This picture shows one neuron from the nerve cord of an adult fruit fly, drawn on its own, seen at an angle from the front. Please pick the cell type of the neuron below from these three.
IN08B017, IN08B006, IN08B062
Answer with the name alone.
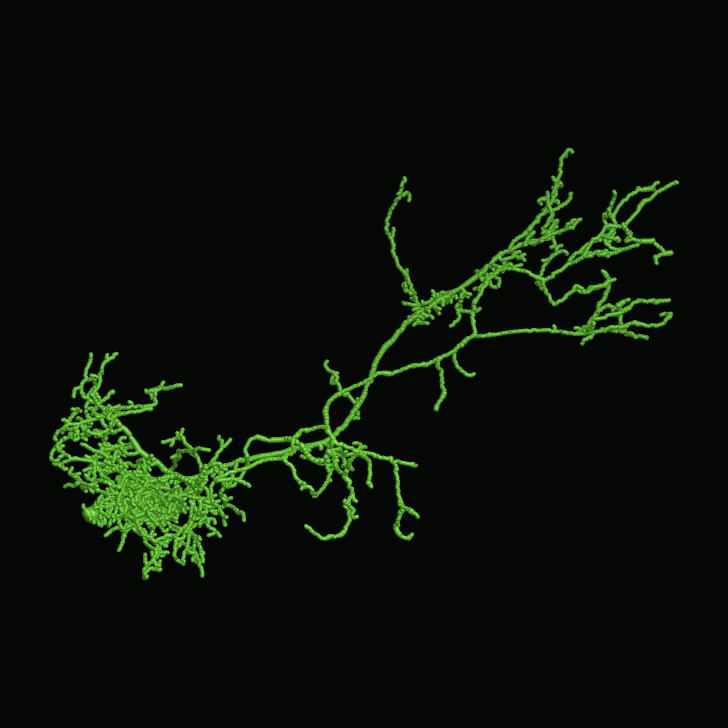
IN08B017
